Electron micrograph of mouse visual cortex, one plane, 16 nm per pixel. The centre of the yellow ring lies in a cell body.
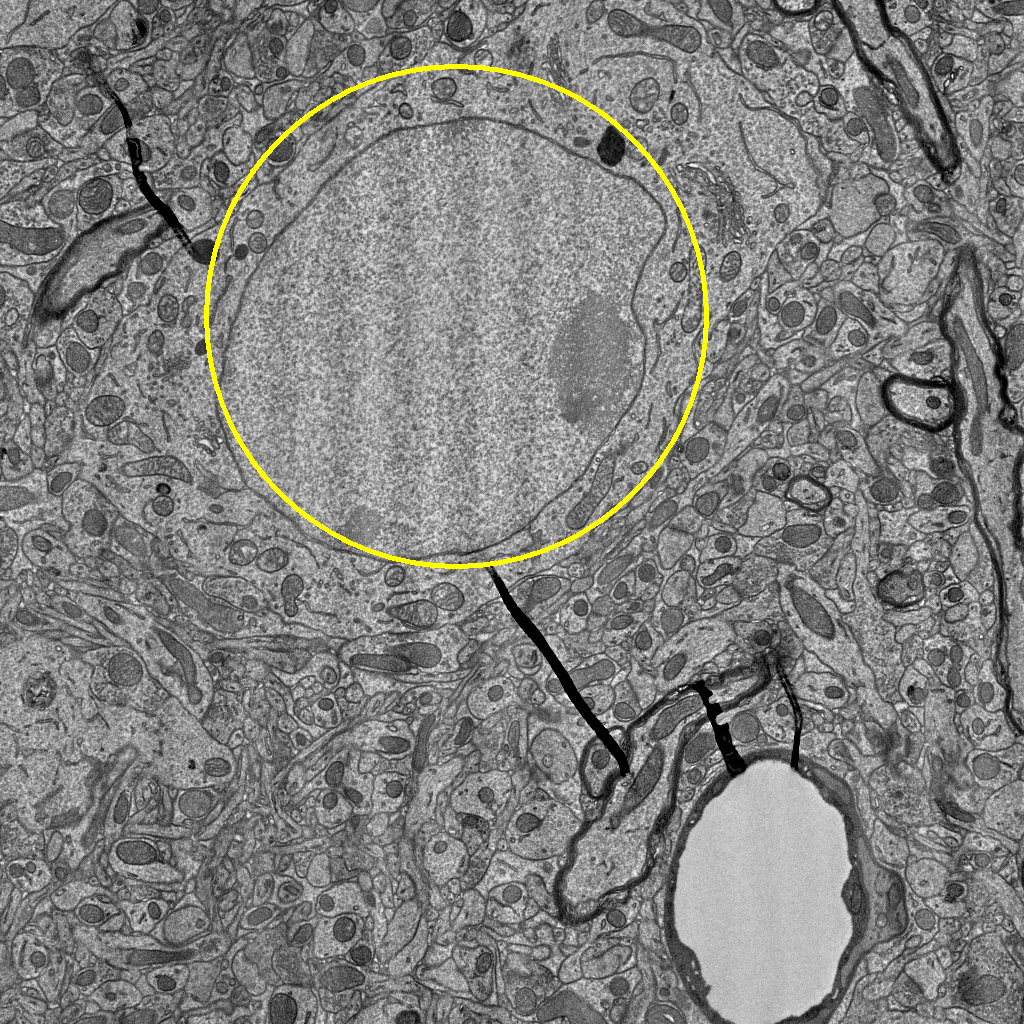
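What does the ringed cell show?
A round nucleus, wholly within the picture, with a large, ill-defined, darker grey patch in its right half.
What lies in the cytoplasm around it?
A very dark, rounded dense body at its upper right and an elongated mitochondrion at its lower right.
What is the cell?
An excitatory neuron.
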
